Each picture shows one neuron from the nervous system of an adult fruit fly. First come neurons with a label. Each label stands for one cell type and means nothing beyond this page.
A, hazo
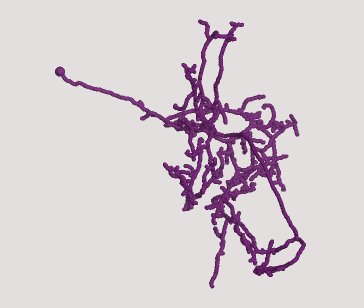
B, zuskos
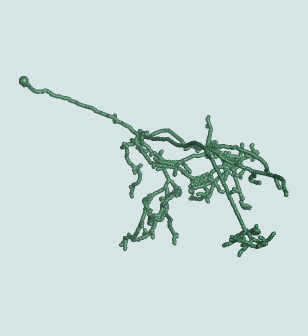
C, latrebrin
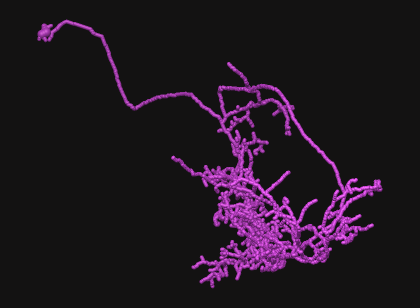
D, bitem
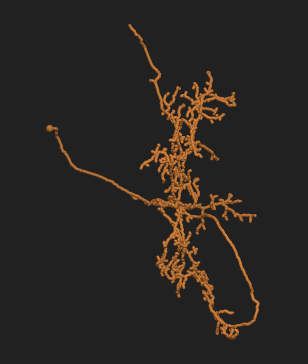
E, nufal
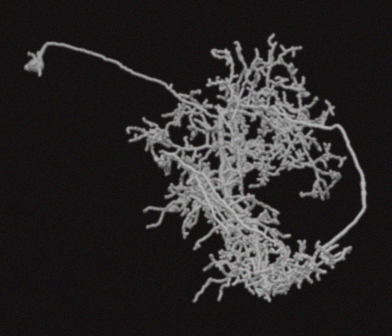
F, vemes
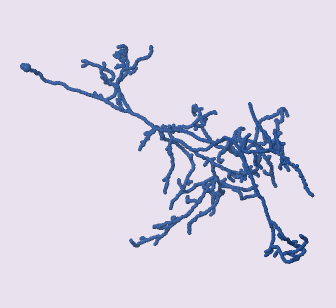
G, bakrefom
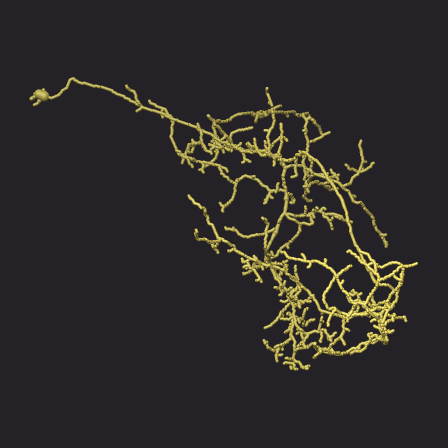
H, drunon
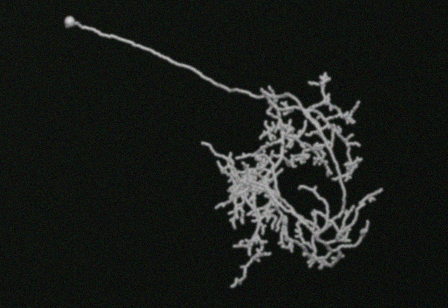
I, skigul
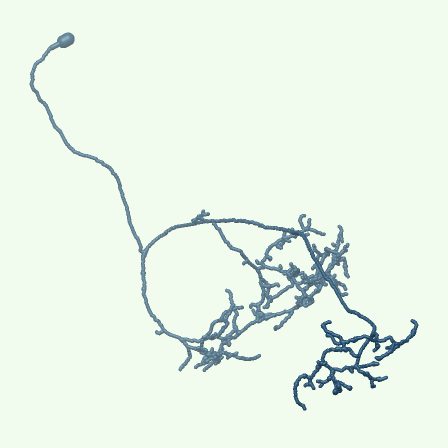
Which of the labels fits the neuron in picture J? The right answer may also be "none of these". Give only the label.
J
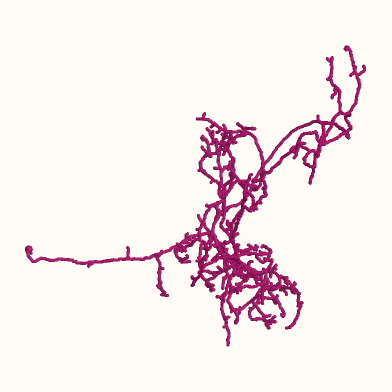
hazo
